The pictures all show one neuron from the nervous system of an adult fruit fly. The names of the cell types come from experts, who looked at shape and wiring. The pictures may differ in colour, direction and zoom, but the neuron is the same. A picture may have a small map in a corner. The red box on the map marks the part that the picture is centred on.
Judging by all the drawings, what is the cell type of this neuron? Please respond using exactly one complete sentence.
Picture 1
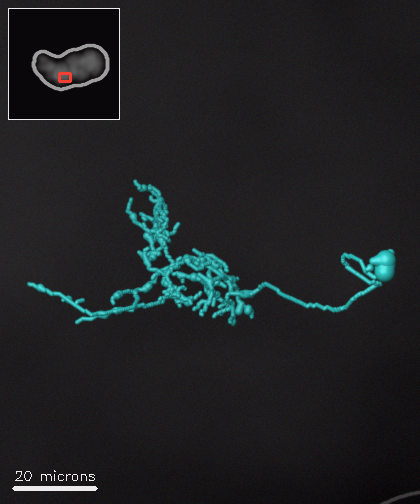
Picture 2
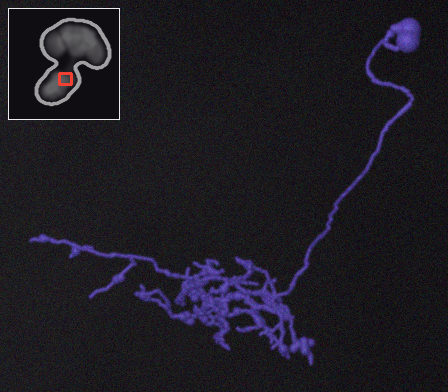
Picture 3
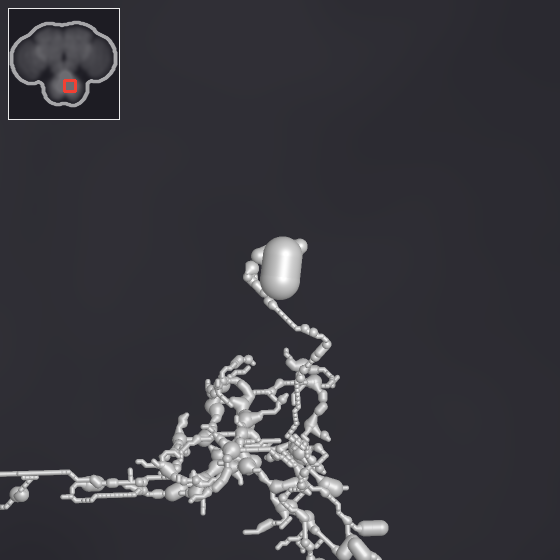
The type assigned to this neuron is IN09A044.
